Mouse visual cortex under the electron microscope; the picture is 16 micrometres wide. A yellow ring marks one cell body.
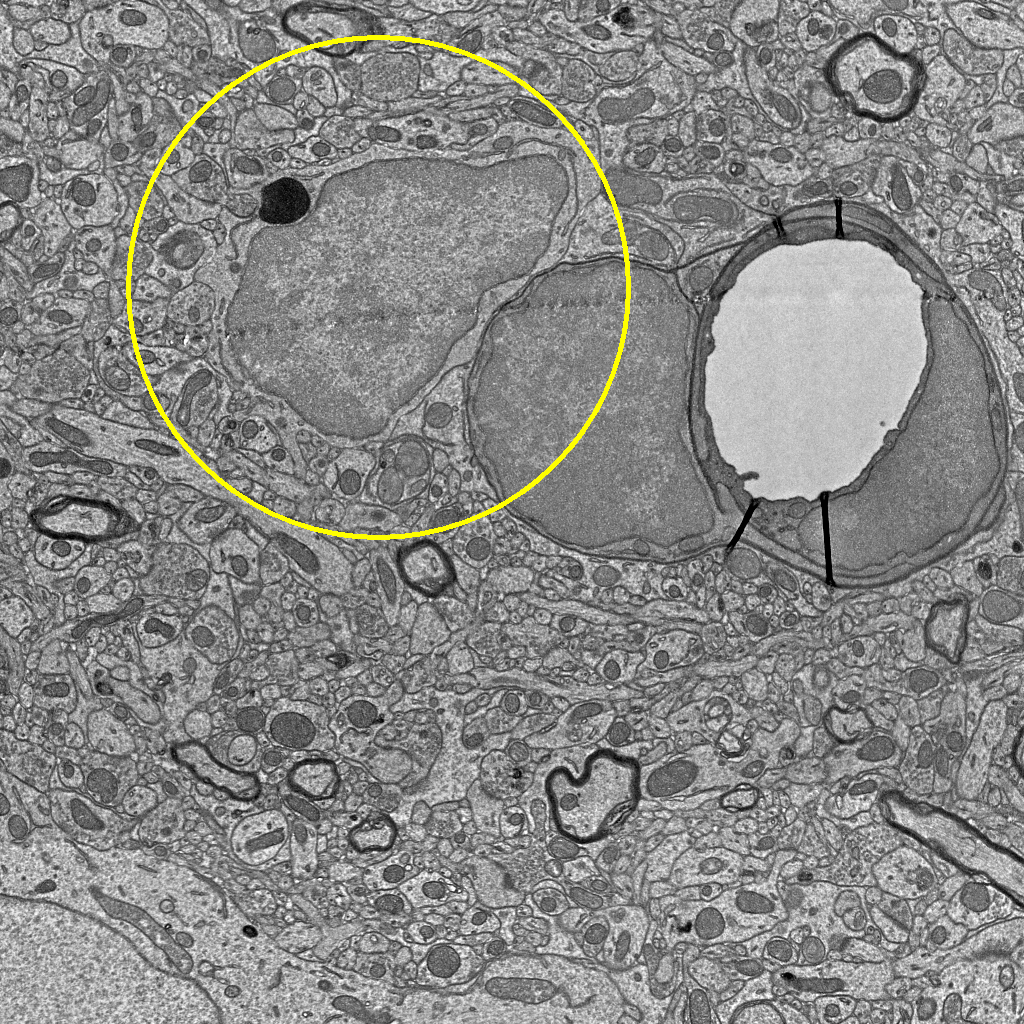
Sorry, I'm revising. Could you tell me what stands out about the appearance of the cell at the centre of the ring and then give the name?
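Finely granular chromatin, fairly even throughout the nucleus, without coarse dark clumps along the envelope. No distinct nucleolus. Round, very dark body against the upper-left edge of the nucleus. No stacks of rough endoplasmic reticulum in the cytoplasm. This is a microglial cell.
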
